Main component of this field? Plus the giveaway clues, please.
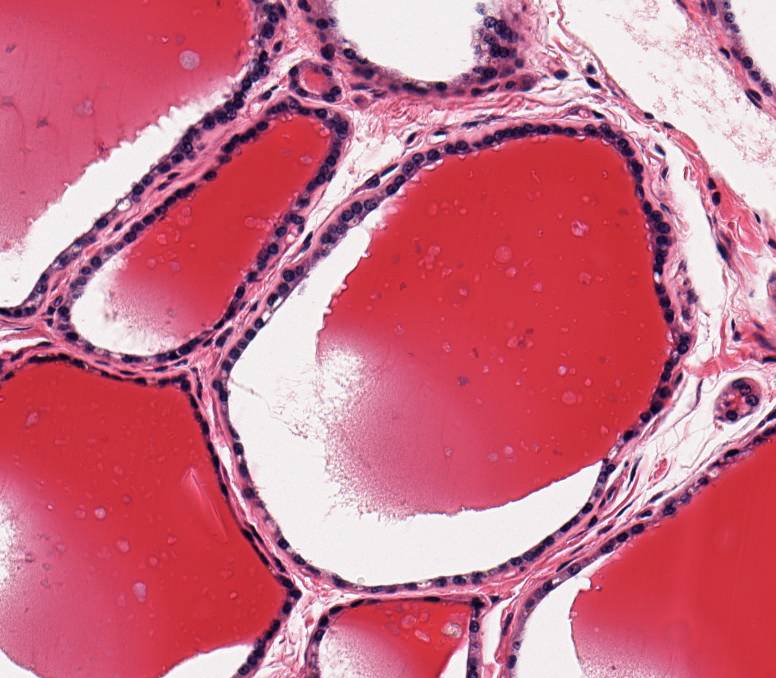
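The principal structure is the thyroid follicle. Large closed follicles abut one another across thin partitions, each lined by a single layer of flattened to low cuboidal cells with small, round, dark nuclei that are evenly spaced and do not overlap.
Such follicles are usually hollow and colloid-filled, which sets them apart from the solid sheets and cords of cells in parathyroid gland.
In the central follicle, the colloid has retracted from the lining on its left and lower sides, leaving a white crescent-shaped gap.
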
